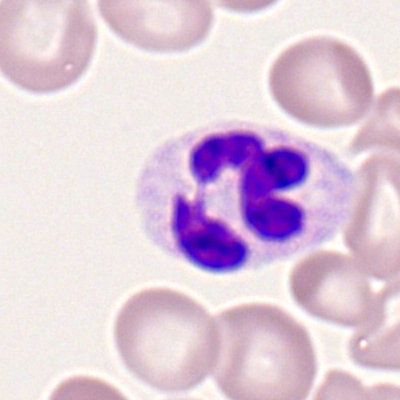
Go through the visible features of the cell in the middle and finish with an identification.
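What draws the eye here is the nucleus, split into several separate lobes rather than forming one mass. Those lobes sit in a loose ring around a pale central patch of cytoplasm, and their chromatin is dark purple and densely clumped. Around them, the cell makes a smooth oval, wider than it is tall. You are looking at a segmented neutrophil.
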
